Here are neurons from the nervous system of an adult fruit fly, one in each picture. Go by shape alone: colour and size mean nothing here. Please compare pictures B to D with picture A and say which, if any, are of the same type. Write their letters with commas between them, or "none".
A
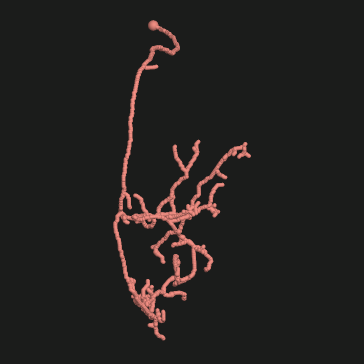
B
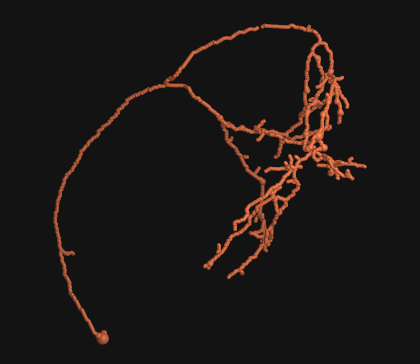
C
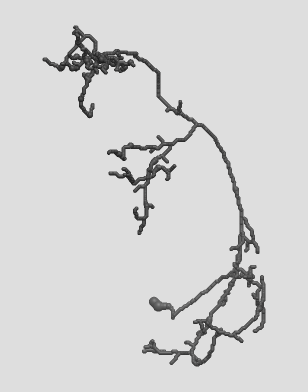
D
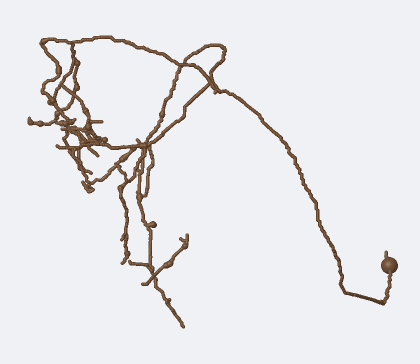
B, D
